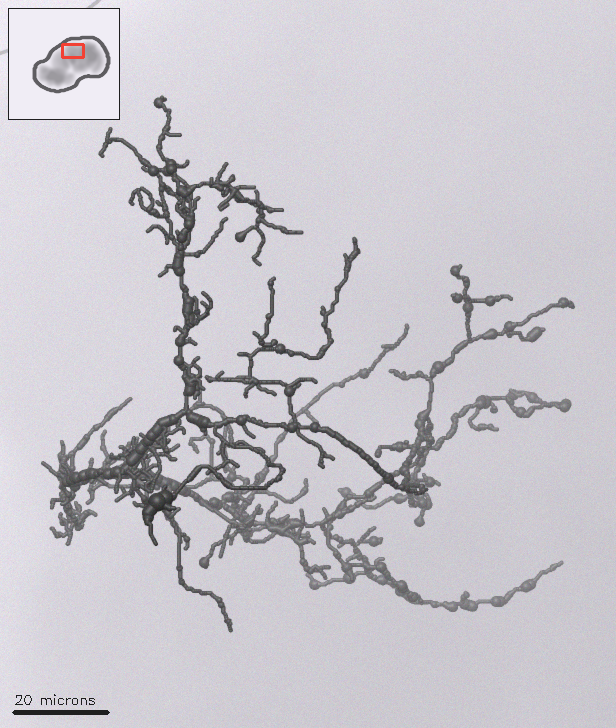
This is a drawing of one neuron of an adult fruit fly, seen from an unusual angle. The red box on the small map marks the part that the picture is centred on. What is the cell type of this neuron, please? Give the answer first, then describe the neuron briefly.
It is of cell type PLP052. It is a central-brain intrinsic neuron. From top to bottom in the picture it spans about 120 microns. The picture shows more than a hundred branch ends.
